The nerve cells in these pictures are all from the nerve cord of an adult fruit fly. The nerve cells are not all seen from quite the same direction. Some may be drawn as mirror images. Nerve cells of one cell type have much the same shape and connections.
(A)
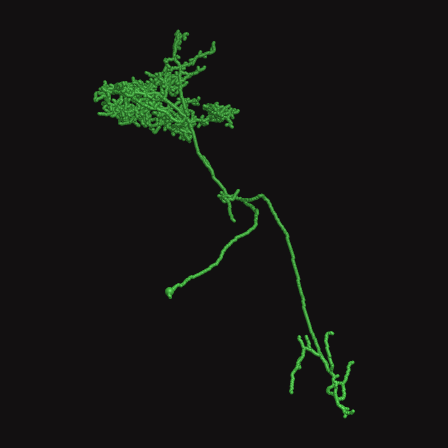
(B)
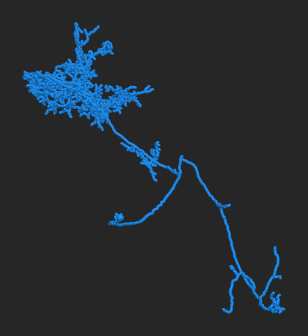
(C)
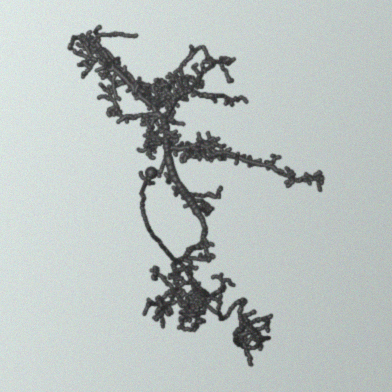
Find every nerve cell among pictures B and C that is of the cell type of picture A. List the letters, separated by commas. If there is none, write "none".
B, C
